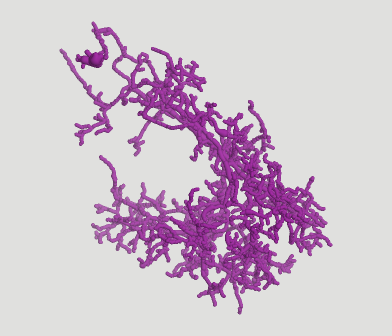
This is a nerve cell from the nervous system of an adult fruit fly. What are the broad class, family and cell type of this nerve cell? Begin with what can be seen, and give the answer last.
More than a hundred branch ends can be seen. As drawn here it is about as wide as it is tall. Its broad class is nerve-cord intrinsic neuron. Its family is hemilineage 19A. It is of cell type IN19A021.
